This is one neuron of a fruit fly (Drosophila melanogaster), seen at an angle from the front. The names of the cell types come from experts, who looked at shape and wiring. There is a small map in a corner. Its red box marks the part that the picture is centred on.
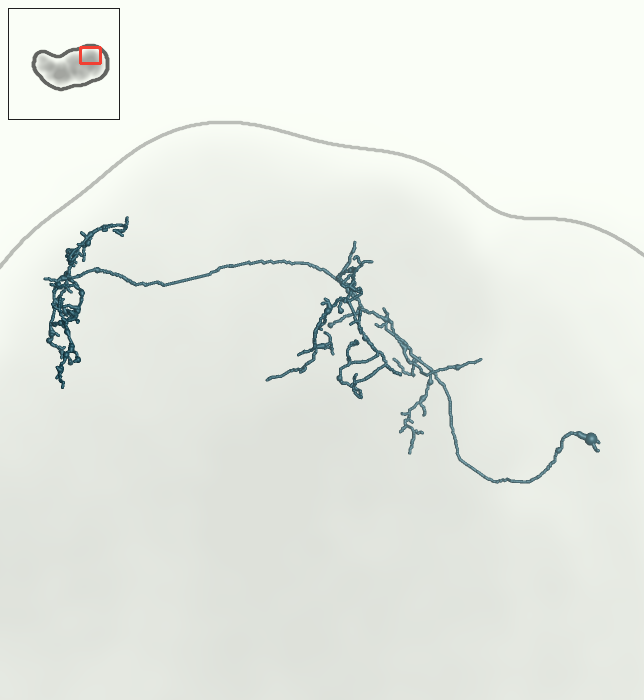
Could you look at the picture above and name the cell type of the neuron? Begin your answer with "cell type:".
cell type: CB0993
